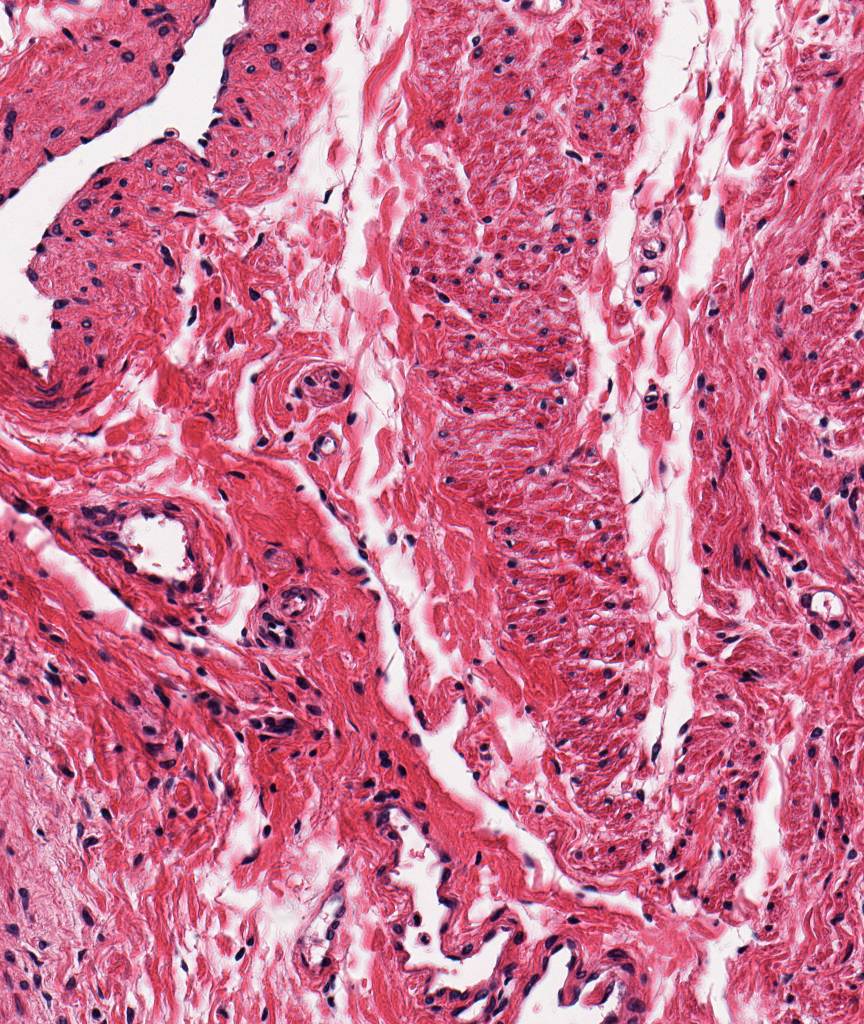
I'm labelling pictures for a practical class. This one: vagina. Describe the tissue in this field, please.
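Mainly bundles of eosinophilic smooth muscle, separated by narrow pale clefts. Bundles run in different directions, some cut lengthwise, some across. Nuclei single, dark, oval to elongated, set within the cells, not at their edges. Small muscular-walled vessels with round open lumens in the left middle part.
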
